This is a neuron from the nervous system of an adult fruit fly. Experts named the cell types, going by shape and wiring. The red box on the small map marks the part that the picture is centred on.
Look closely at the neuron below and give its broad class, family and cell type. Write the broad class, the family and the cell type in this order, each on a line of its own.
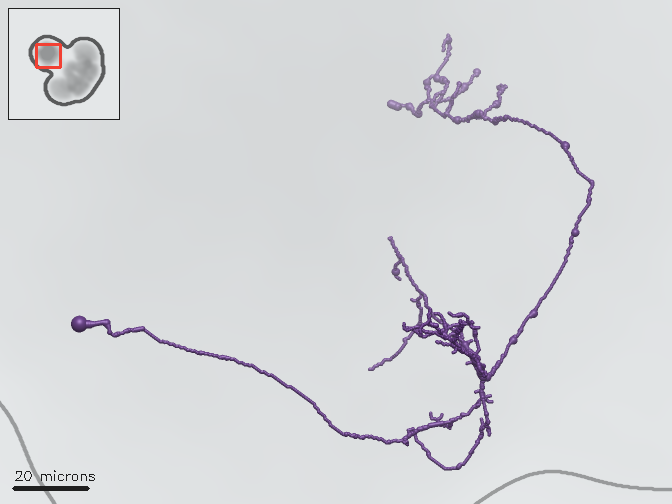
nerve-cord intrinsic neuron
hemilineage 06A
IN06A082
